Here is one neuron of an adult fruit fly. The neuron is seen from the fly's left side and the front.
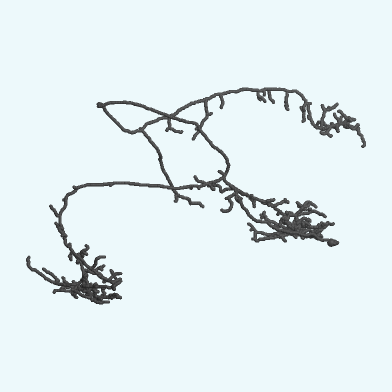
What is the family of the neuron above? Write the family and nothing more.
hemilineage 14B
